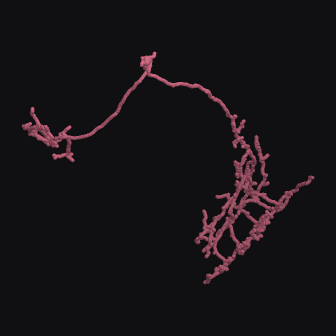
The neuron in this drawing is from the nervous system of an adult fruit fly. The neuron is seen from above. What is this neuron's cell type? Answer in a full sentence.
The cell type is MeLo3b.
